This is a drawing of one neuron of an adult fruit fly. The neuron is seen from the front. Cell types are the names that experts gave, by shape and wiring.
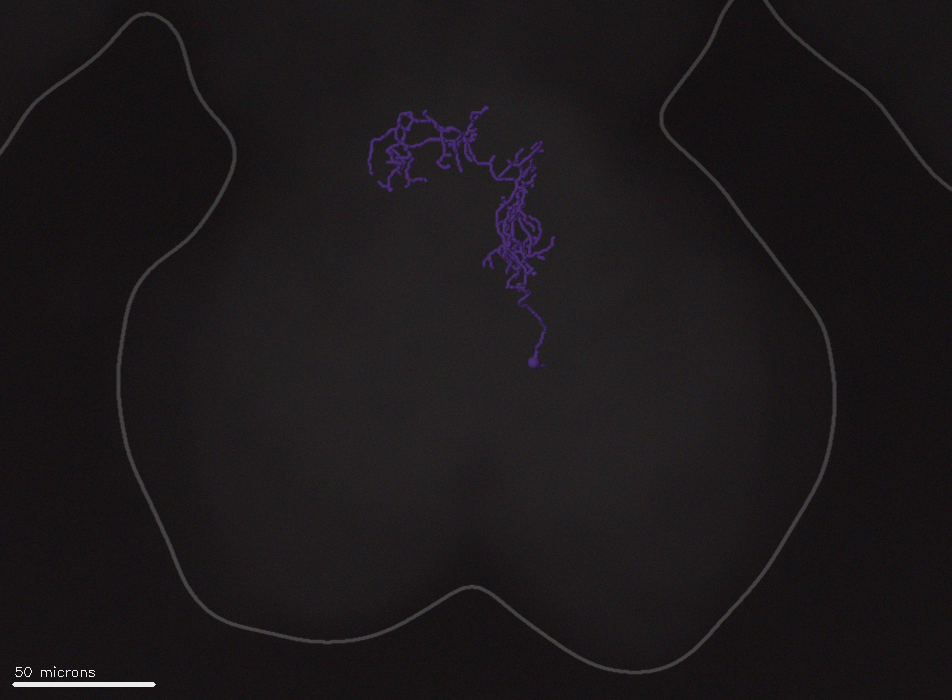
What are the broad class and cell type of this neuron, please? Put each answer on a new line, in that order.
nerve-cord intrinsic neuron
INXXX424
